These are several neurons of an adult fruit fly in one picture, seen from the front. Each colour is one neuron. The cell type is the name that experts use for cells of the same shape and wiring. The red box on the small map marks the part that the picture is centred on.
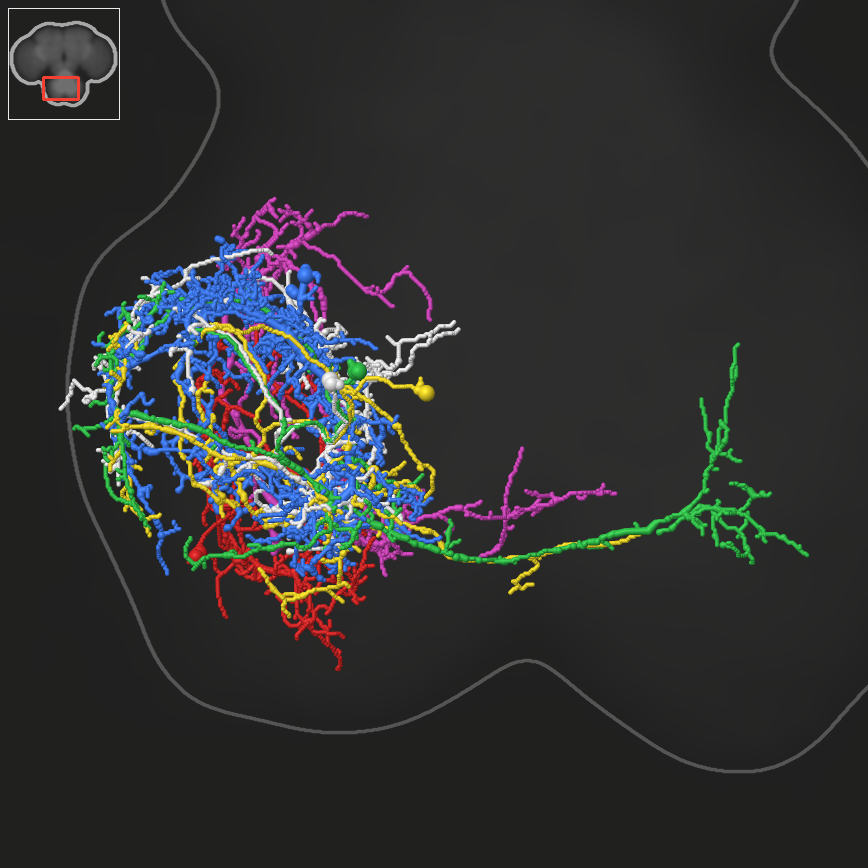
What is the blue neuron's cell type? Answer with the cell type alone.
IN17A025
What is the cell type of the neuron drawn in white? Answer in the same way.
IN16B082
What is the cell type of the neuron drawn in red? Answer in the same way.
IN16B097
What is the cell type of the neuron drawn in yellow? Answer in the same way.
IN16B098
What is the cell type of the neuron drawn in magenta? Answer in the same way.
IN16B052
